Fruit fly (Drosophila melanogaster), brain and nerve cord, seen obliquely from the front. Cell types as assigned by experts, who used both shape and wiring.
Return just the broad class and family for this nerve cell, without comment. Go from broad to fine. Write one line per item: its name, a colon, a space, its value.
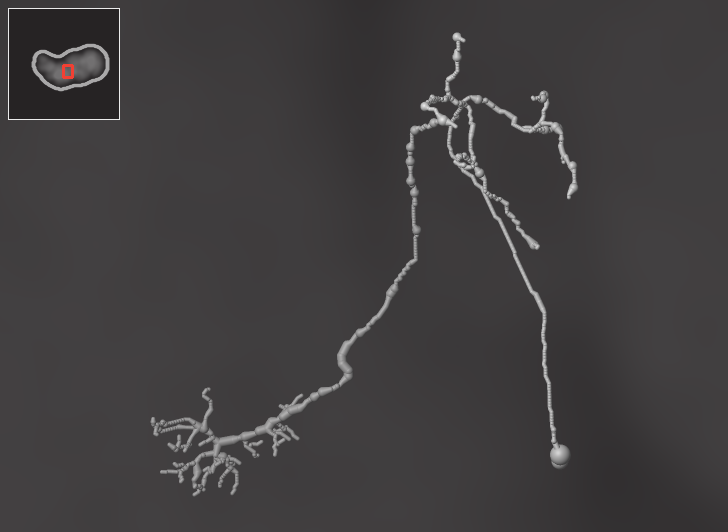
broad class: visual projection neuron
family: LC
